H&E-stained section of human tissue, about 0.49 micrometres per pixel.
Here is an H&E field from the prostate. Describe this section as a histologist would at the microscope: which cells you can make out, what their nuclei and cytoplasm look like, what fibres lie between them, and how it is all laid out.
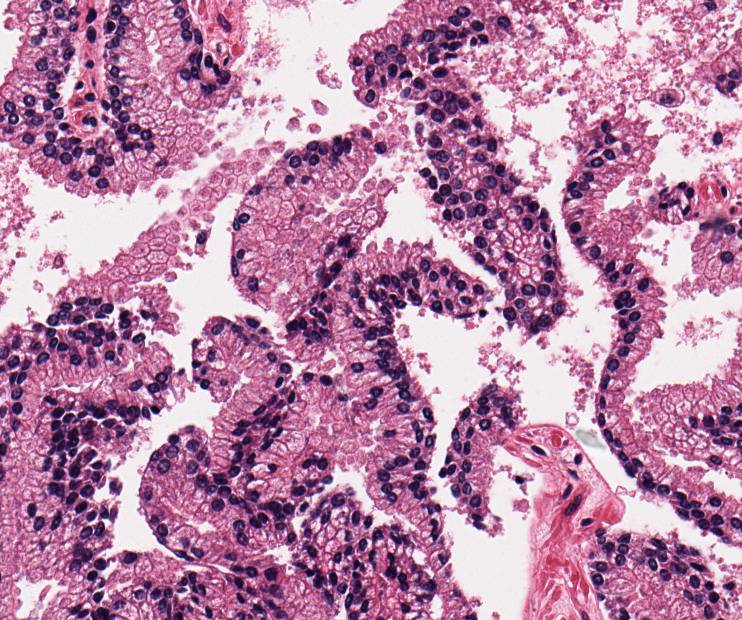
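Tall columnar epithelial cells line these fronds, I notice. Their nuclei sit at the basal ends, making a dark row along each frond's inner edge. They look round, dark and fairly uniform in size. The cytoplasm seems pale pink, finely bubbly and vacuolated.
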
